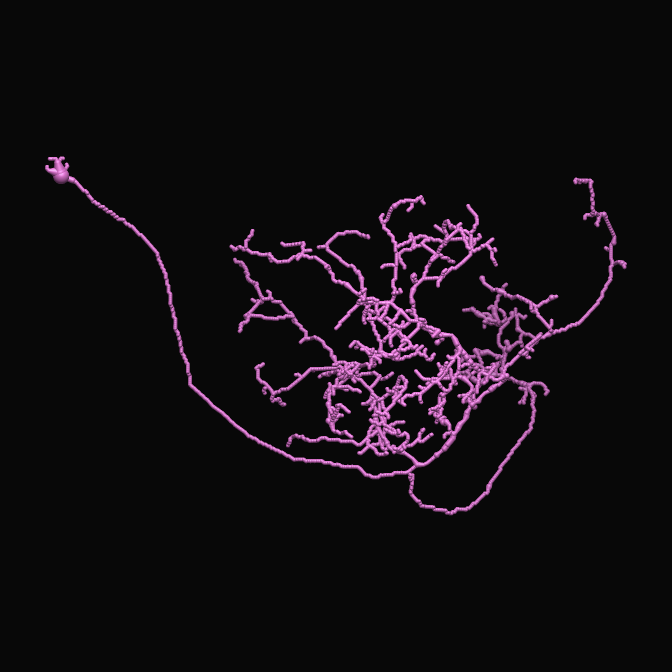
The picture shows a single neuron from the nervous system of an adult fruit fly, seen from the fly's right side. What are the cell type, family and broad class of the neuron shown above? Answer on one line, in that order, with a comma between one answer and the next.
AVLP541, hemilineage VLPp1, central-brain intrinsic neuron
